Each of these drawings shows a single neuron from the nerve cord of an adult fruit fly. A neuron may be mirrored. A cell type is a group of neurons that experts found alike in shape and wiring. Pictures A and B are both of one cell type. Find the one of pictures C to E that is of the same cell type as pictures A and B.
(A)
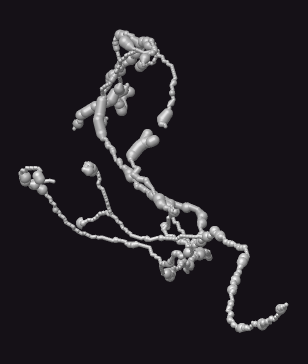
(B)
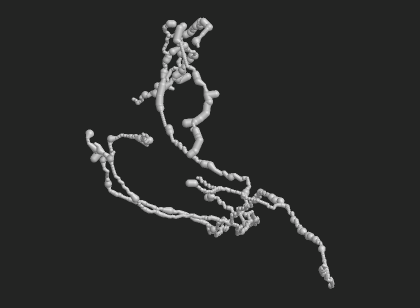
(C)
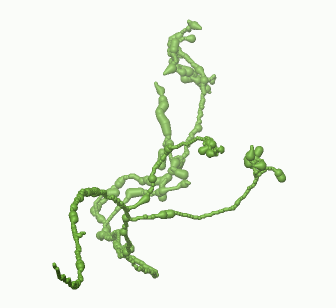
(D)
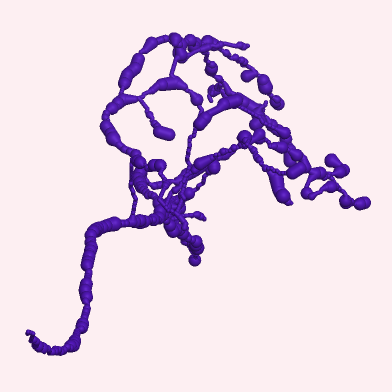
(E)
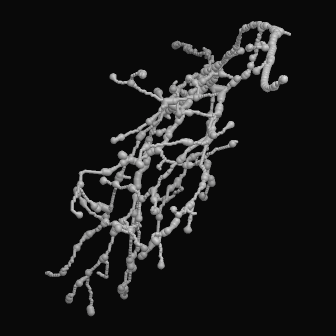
C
